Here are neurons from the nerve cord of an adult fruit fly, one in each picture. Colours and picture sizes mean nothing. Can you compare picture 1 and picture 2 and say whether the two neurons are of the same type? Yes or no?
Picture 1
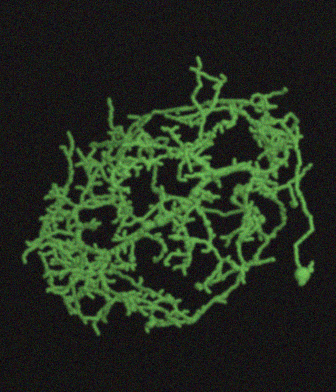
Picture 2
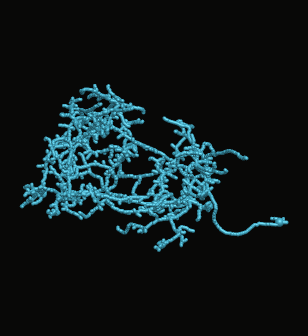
no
